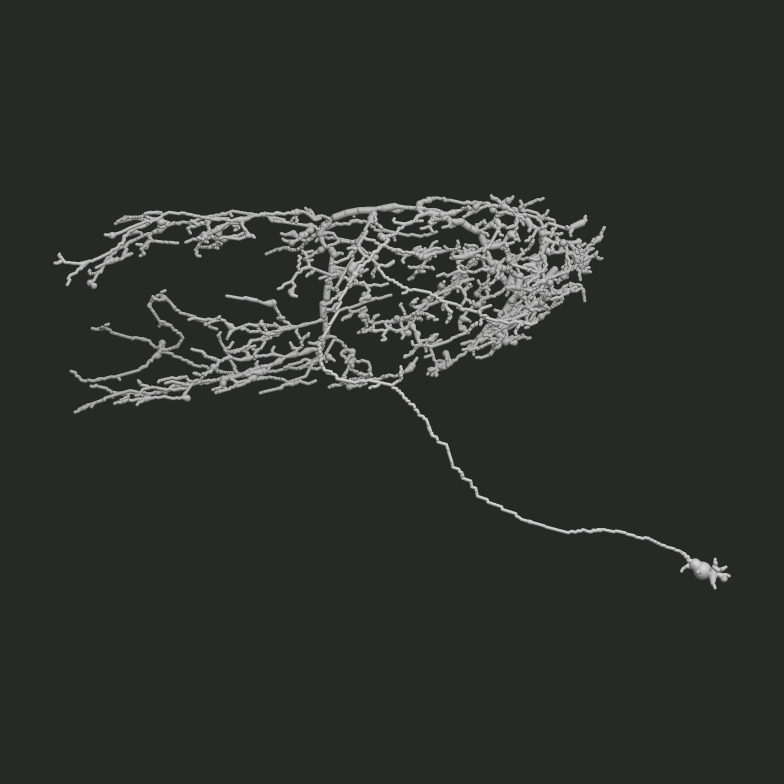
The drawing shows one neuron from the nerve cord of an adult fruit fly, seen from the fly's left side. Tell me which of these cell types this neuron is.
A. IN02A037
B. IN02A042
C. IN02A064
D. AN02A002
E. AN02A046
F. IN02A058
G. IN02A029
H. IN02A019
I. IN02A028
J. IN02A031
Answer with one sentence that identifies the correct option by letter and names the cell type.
Listed as option H, the cell type IN02A019 is that of the neuron.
